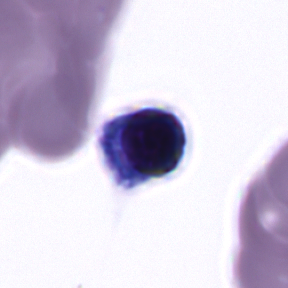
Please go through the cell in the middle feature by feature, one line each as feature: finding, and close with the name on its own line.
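Chromatin: very dark and dense, almost black
Cytoplasm: blue, widest on the left side
Edge: ragged on the left
Name: plasma cell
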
